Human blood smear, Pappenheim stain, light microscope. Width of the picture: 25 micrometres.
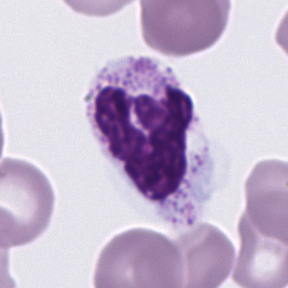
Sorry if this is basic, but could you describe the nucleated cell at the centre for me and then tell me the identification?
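An irregular oval outline runs longest from upper left to lower right. Dark purple chromatin is coarsely clumped, and a small pale gap separates lobes near the upper middle of the nucleus. Granules crowd most in the cytoplasm above the nucleus. This is a segmented neutrophil.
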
